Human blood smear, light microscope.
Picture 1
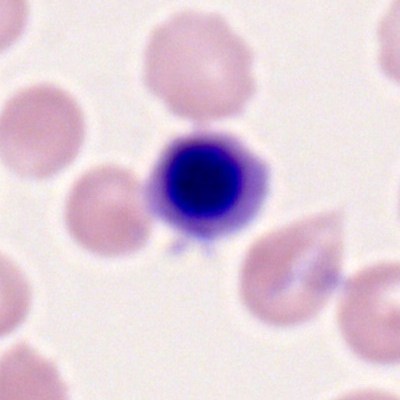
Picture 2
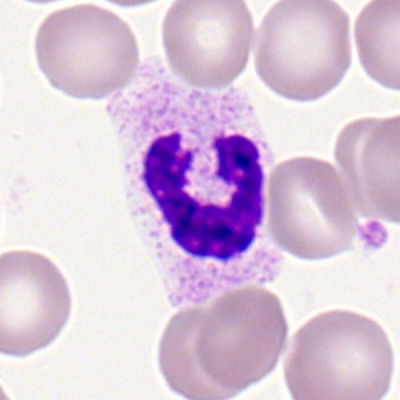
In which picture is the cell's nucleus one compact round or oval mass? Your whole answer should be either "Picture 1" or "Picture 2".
Picture 1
